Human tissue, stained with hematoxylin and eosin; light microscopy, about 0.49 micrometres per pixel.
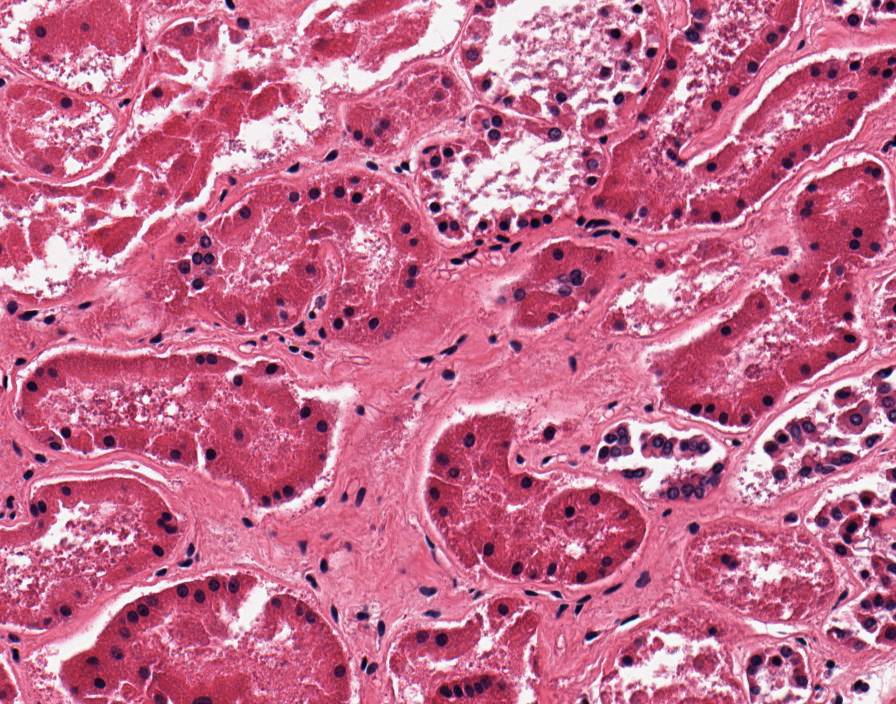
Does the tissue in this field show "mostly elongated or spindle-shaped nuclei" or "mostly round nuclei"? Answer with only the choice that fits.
Mostly round nuclei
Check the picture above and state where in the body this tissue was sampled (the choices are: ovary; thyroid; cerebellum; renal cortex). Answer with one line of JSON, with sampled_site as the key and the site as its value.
{"sampled_site": "renal cortex"}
